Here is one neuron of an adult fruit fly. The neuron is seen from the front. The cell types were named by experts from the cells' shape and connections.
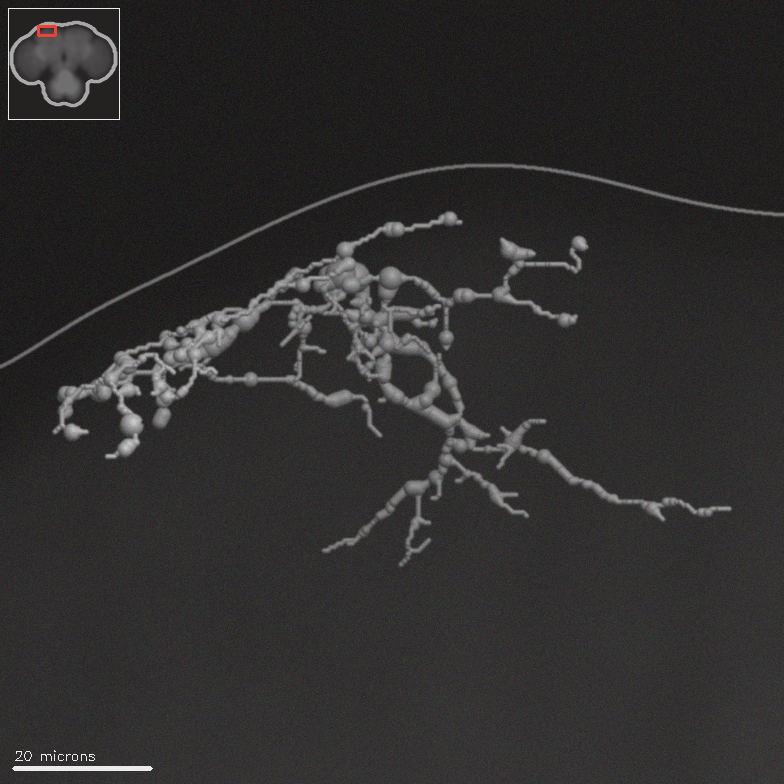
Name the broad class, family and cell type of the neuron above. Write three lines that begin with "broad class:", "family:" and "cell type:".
broad class: central-brain intrinsic neuron
family: hemilineage LHd2
cell type: SLP316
